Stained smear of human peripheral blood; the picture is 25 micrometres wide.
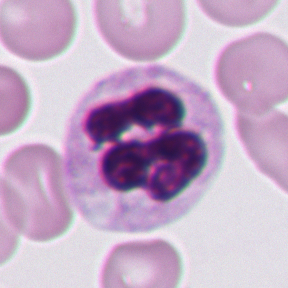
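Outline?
Round, smooth.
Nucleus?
Several separate lobes; no nucleoli visible.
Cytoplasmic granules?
Only fine, faint lilac ones.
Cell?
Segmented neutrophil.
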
